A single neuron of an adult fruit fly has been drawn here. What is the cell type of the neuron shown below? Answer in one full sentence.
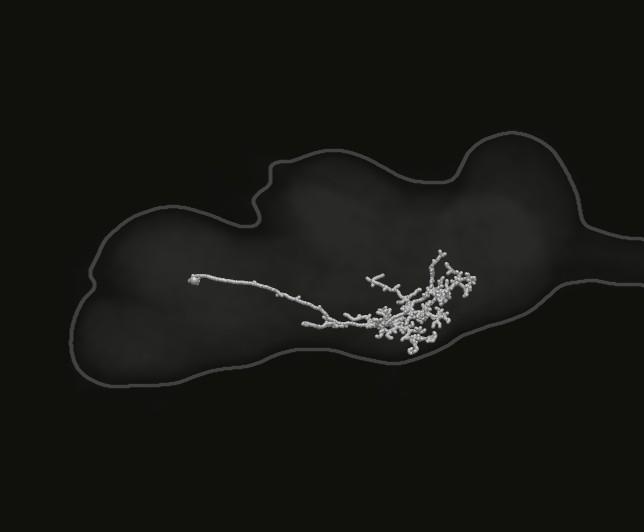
The neuron here is of the cell type IN06B052.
